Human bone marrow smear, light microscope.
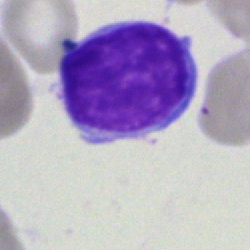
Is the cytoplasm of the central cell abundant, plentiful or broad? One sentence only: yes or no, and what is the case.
No, the cell's cytoplasm is limited to a thin rim.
